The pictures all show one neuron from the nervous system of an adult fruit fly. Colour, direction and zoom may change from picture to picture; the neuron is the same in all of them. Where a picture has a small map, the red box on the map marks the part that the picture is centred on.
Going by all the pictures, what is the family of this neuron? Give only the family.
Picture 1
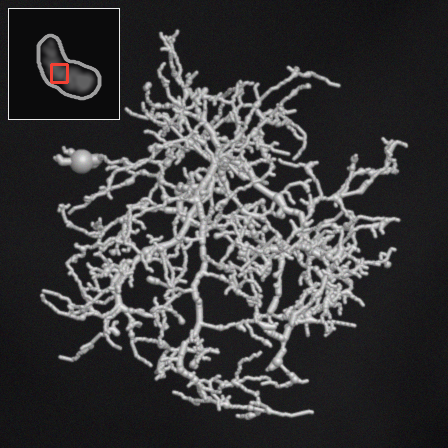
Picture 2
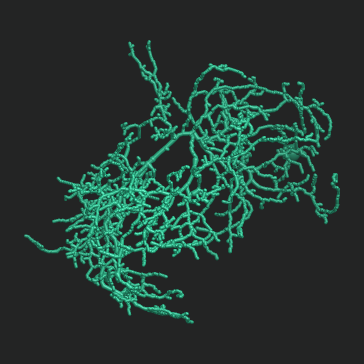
hemilineage 21A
